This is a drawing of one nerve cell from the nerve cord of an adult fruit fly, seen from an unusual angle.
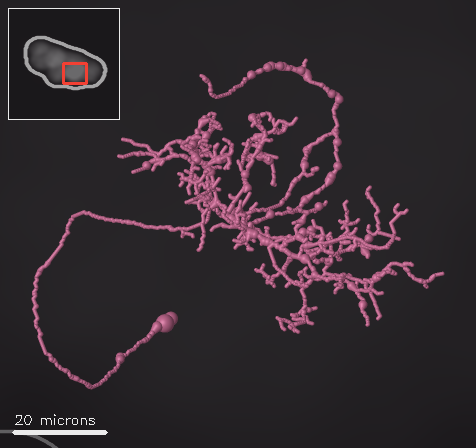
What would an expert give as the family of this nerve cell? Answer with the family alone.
hemilineage 20A.22A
